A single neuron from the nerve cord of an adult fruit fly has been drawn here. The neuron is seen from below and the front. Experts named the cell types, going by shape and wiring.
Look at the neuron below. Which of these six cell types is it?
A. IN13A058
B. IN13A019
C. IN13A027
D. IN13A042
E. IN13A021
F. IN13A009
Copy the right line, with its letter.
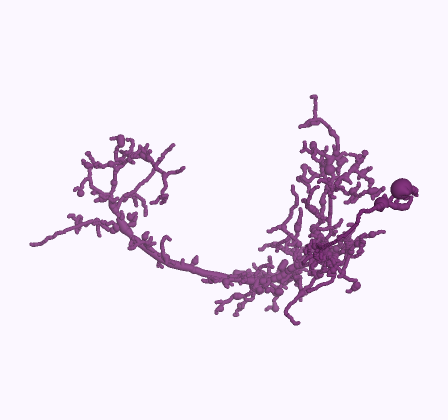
C. IN13A027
